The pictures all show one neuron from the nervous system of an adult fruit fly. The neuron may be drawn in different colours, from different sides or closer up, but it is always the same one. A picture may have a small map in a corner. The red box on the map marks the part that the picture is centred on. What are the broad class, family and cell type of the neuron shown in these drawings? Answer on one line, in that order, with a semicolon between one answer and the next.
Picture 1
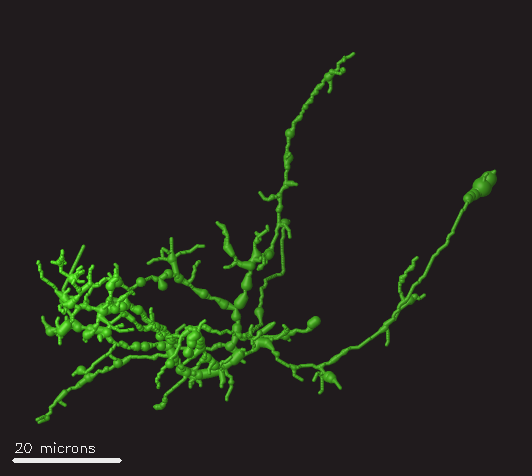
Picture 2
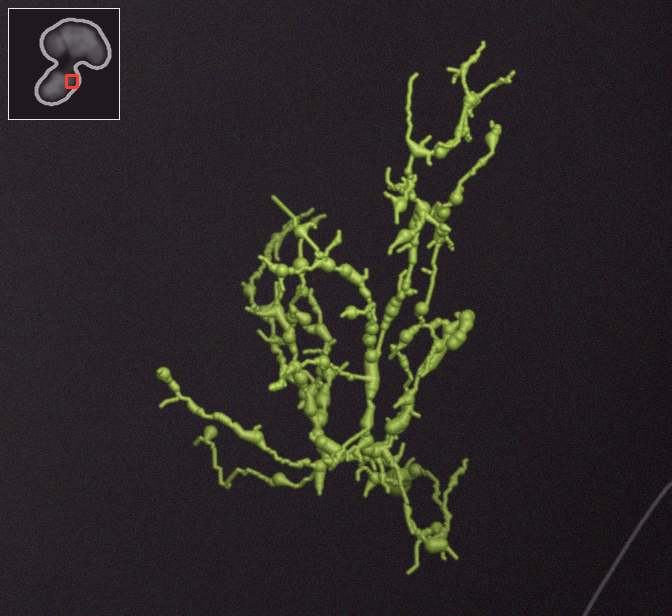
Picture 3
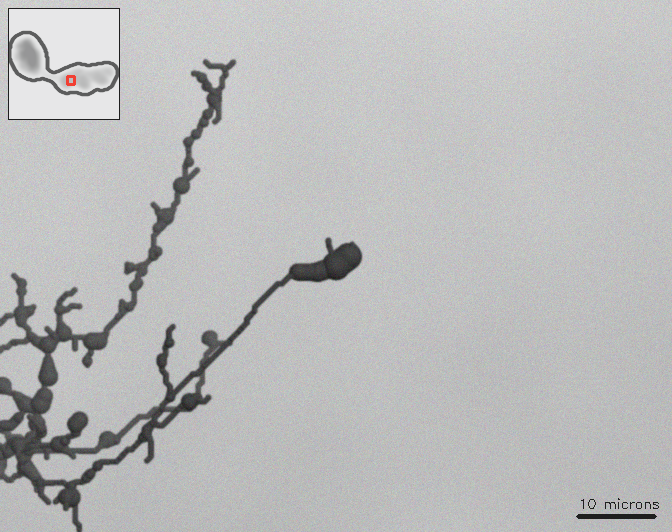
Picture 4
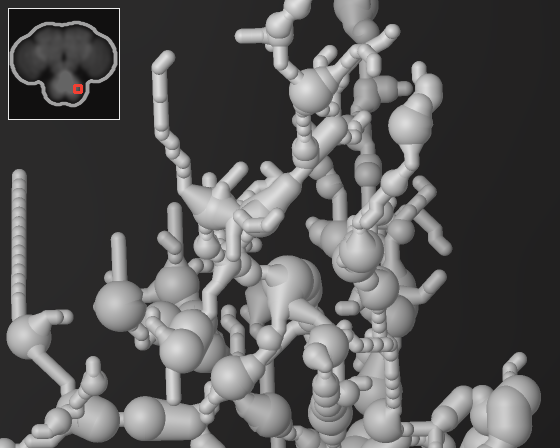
nerve-cord intrinsic neuron; hemilineage 20A.22A; IN20A.22A052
